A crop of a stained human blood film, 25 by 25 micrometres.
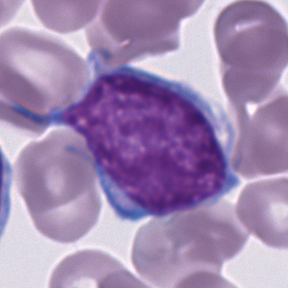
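Myeloblast, the nucleated cell at the centre of this peripheral blood smear. Its chromatin is deep purple, mottled with small paler spots. The cytoplasm is blue, and that blue is deepest along the outer edge of the cell. From the left end of the cell, a thin tapering strand of cytoplasm extends outward.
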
